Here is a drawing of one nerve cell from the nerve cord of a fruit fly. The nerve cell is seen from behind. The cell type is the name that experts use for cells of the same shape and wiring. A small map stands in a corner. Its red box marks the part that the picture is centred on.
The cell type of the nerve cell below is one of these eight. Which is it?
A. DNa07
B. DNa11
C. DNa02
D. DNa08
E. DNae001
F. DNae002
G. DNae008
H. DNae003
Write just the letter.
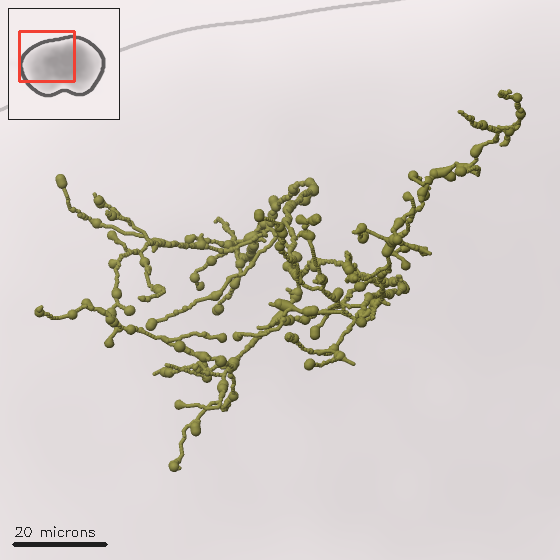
G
